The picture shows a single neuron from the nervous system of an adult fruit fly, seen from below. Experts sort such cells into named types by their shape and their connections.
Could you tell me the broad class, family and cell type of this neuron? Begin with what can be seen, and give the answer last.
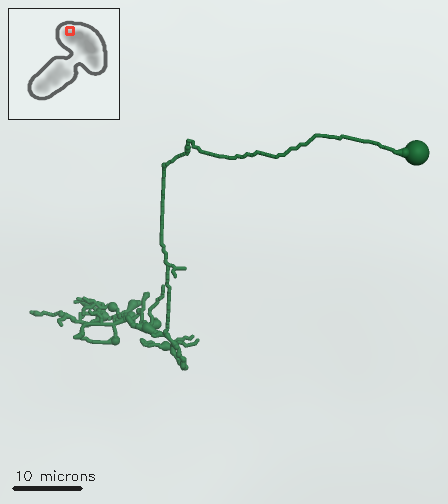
It lies in the brain. From left to right in the picture it spans about 60 microns. This is an optic-lobe intrinsic neuron. Its family is Cm. It is of cell type Cm1.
